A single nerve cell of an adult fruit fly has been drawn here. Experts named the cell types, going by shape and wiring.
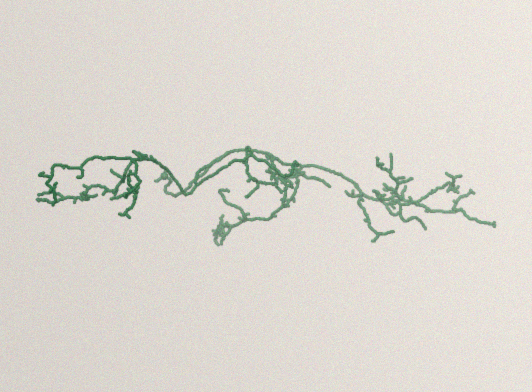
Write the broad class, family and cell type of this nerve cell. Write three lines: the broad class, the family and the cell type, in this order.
central-brain intrinsic neuron
hemilineage SMPad1
SMP102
